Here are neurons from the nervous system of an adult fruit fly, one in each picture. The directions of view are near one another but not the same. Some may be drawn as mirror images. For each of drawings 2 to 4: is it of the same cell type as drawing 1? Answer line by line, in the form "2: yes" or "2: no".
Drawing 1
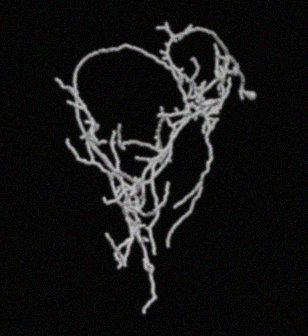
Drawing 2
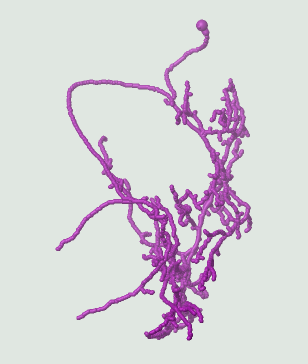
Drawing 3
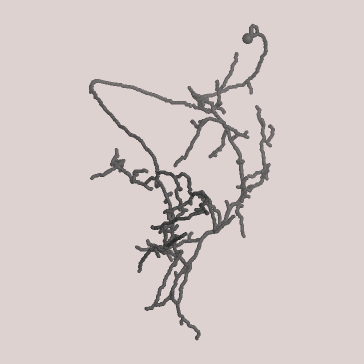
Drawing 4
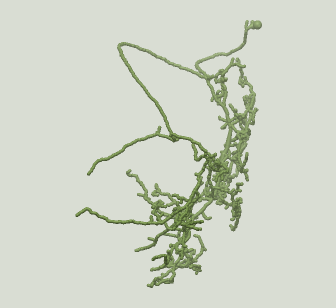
2: yes
3: yes
4: yes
